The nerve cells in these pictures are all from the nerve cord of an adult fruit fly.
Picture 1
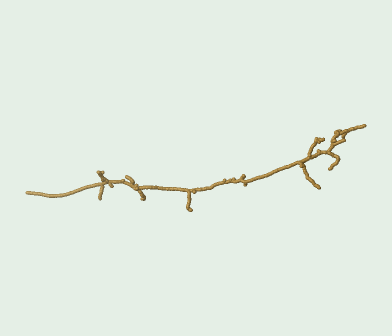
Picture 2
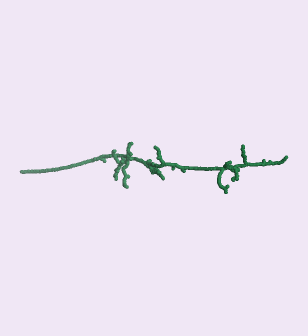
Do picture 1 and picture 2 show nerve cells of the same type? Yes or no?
no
